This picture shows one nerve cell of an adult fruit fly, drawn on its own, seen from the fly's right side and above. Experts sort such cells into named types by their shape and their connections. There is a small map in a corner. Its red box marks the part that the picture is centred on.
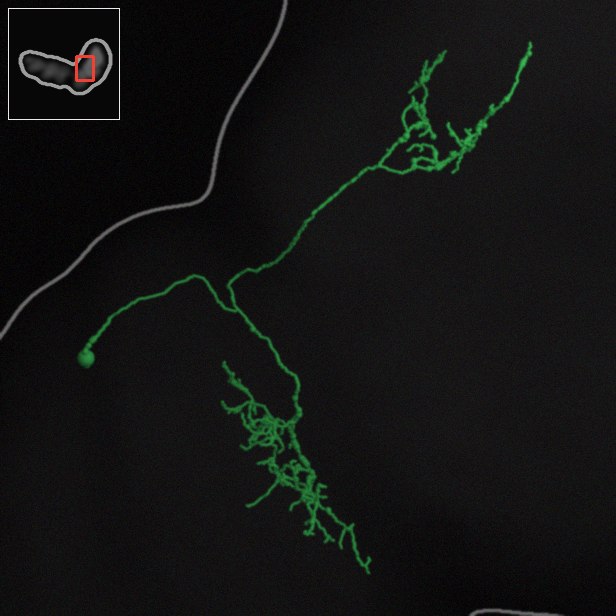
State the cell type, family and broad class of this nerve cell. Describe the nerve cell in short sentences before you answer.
The cell body is on the left of the picture. Dozens of branch ends can be seen. The cell type is LC41. The family is hemilineage VLPp&l1_lateral. This is a visual projection neuron.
